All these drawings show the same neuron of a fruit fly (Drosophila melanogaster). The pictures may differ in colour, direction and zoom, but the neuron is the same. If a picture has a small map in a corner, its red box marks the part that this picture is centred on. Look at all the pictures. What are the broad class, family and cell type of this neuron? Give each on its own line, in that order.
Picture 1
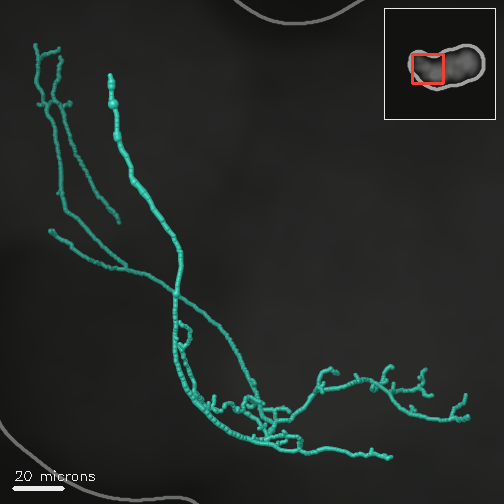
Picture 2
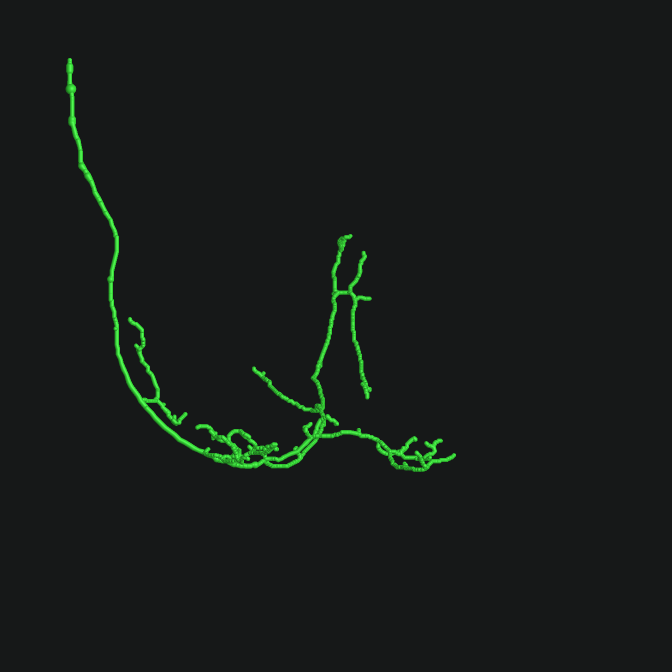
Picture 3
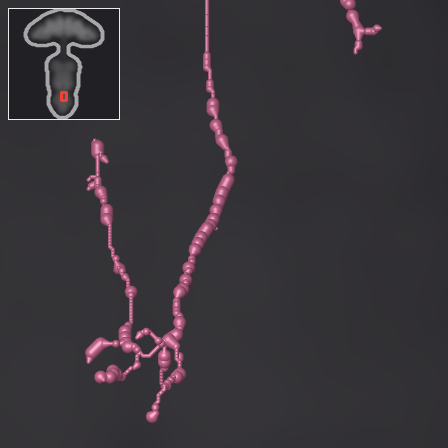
sensory neuron entering the nerve cord
class mechanosensory tactile
SNta13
